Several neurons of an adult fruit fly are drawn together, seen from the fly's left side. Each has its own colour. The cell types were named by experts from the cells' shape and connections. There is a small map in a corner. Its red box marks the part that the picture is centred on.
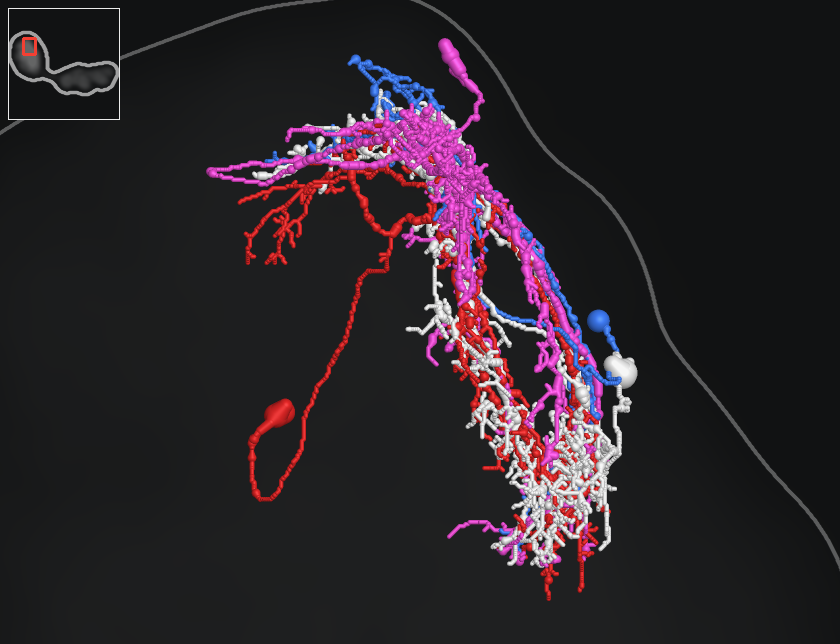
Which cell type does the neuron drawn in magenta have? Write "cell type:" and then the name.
cell type: SLP462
